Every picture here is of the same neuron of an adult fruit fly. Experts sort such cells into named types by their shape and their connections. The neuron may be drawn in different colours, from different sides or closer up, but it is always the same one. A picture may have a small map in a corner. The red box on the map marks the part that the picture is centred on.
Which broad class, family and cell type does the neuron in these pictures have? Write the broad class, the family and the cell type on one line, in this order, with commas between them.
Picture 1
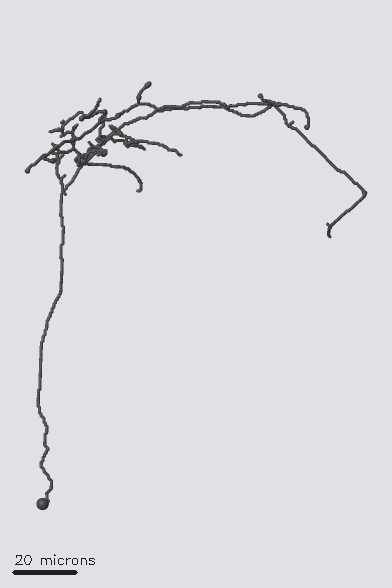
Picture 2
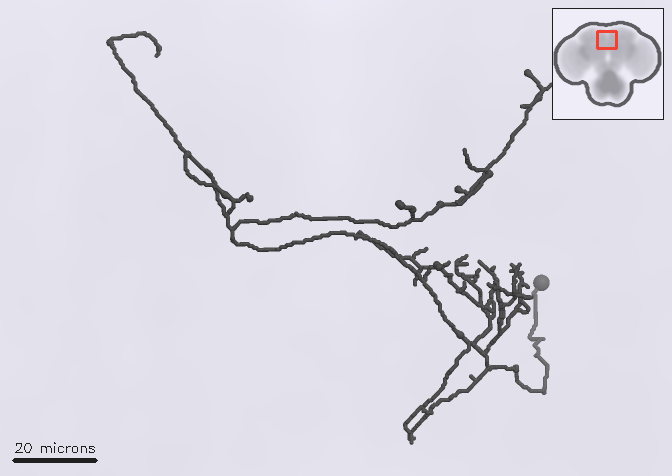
central-brain intrinsic neuron, class CX, FS3_a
